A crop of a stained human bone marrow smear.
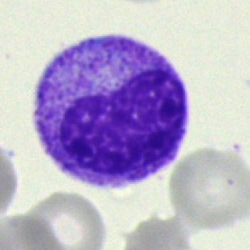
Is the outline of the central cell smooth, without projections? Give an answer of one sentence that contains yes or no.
Yes, the edge of this cell is smooth and even.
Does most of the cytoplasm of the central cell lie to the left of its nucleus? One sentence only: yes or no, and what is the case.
Yes, the bulk of its cytoplasm is found to the left of the nucleus.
